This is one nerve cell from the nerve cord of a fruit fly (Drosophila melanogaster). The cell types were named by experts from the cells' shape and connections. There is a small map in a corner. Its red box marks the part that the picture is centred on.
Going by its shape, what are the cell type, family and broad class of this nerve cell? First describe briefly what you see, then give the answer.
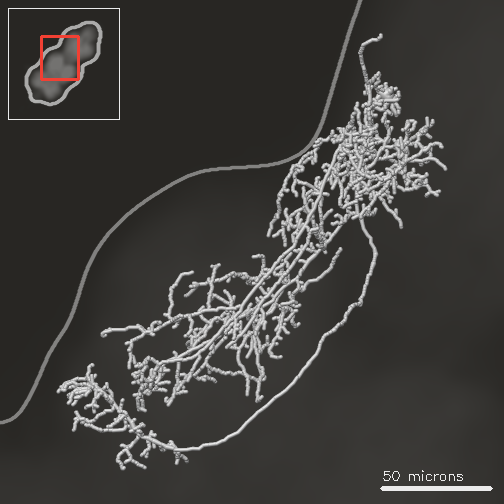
From top to bottom in the picture it spans about 200 microns. The picture shows more than a hundred branch ends. It is of cell type IN17B004. The family is hemilineage 17B. This is a nerve-cord intrinsic neuron.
